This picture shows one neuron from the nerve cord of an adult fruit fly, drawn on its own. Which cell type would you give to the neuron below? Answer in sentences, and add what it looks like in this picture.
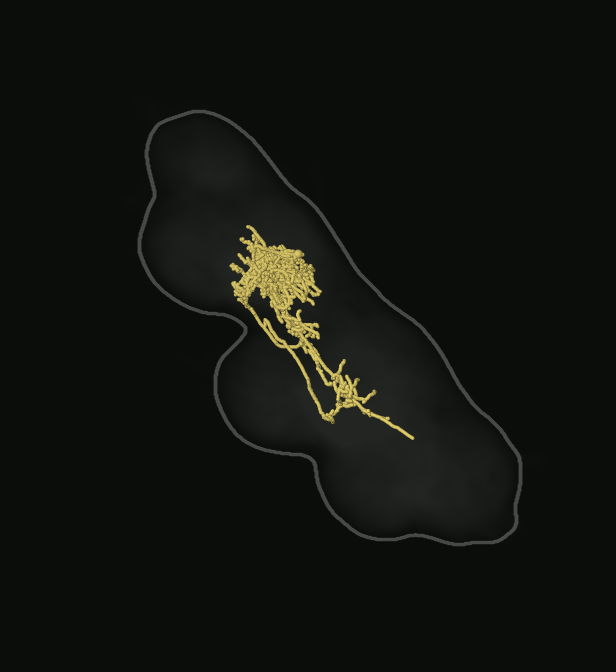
It is of cell type IN17A011. This is a nerve-cord intrinsic neuron. As drawn here it is about as wide as it is tall.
